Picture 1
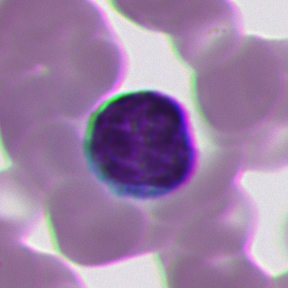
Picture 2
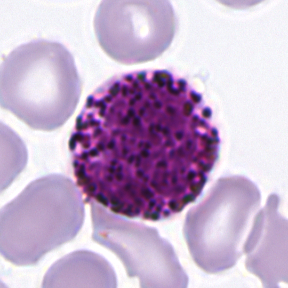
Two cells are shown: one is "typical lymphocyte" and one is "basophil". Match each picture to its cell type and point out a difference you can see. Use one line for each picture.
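In picture 1 we see a typical lymphocyte: No granules are seen in the cytoplasm.
In picture 2 we see a basophil: The granules hide the nucleus so that its shape cannot be made out.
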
